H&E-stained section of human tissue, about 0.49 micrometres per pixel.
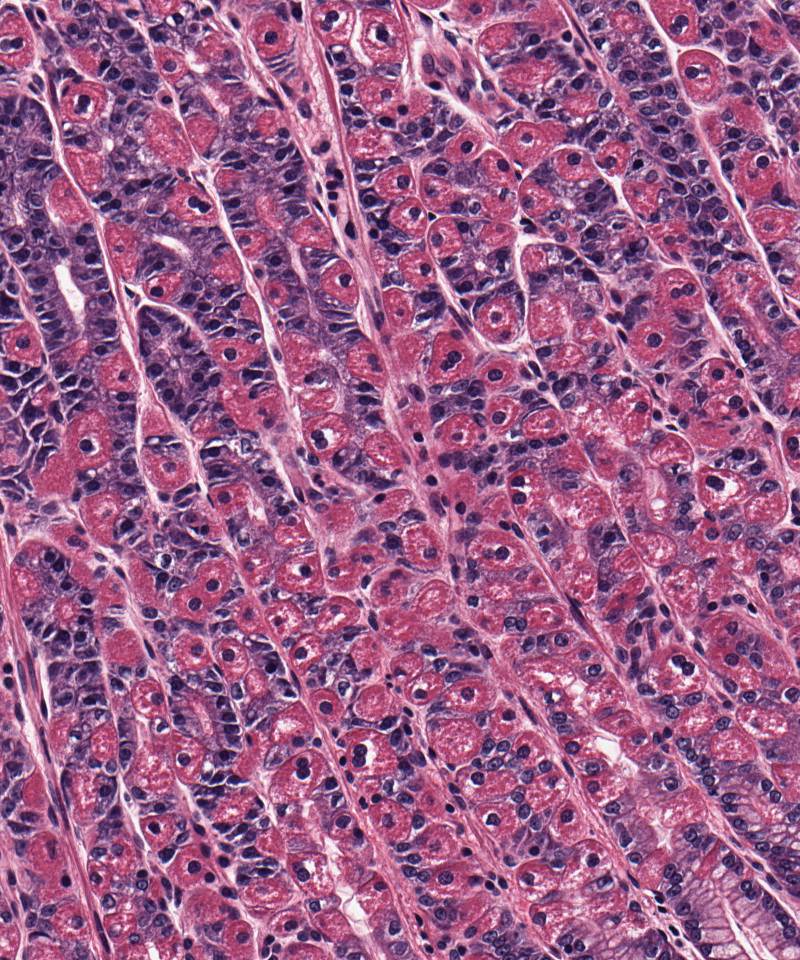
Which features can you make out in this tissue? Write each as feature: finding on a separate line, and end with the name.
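Large cells: many rounded parietal cells across the field, bright pink cytoplasm, one round central nucleus each.
Smaller cells: groups lying among the pink parietal cells, purple-blue granular cytoplasm, round nuclei sitting basally.
Stroma: thin pink strands between the glands, scattered small dark nuclei.
Lumina: mostly narrow and collapsed, only occasional small white slit-like spaces.
Name: stomach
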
